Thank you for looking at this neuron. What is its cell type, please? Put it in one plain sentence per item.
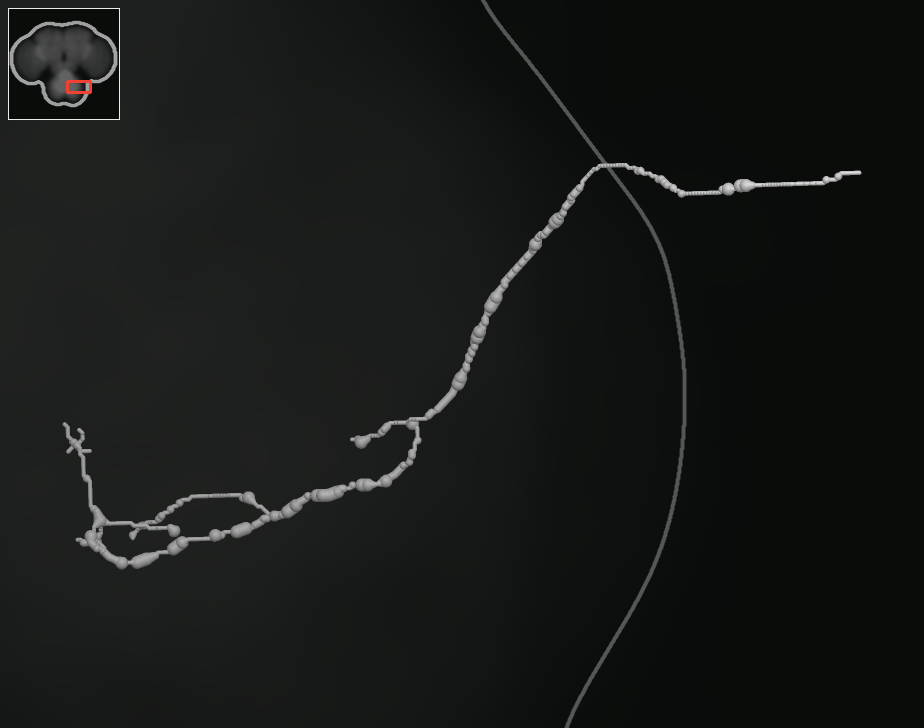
The cell type is WG2.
